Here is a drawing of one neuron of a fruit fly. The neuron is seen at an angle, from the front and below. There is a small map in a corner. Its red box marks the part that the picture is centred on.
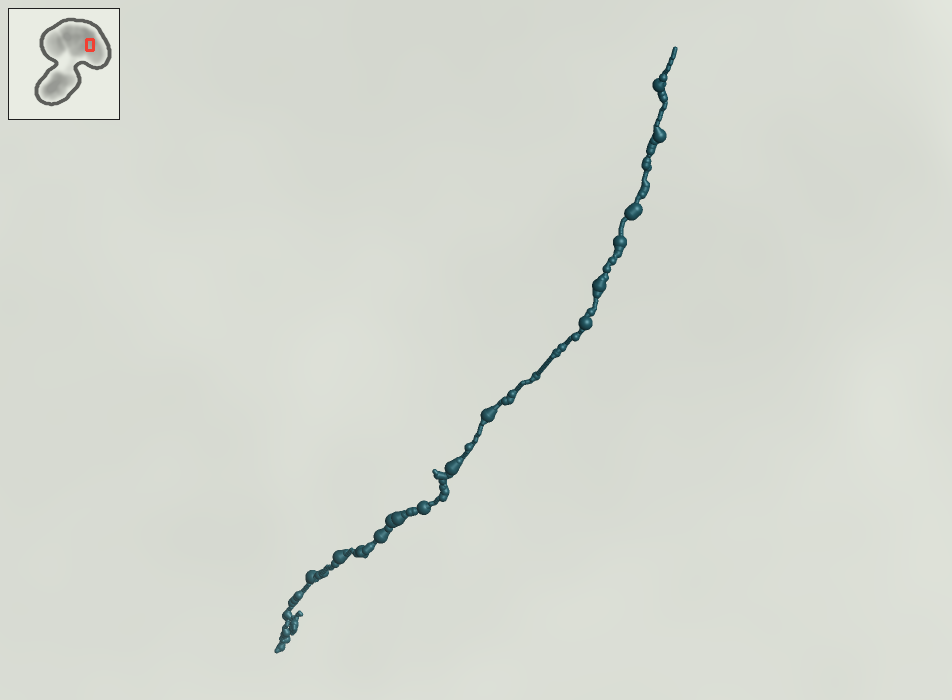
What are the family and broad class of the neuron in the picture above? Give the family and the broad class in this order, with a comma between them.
class mechanosensory, sensory neuron entering the brain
